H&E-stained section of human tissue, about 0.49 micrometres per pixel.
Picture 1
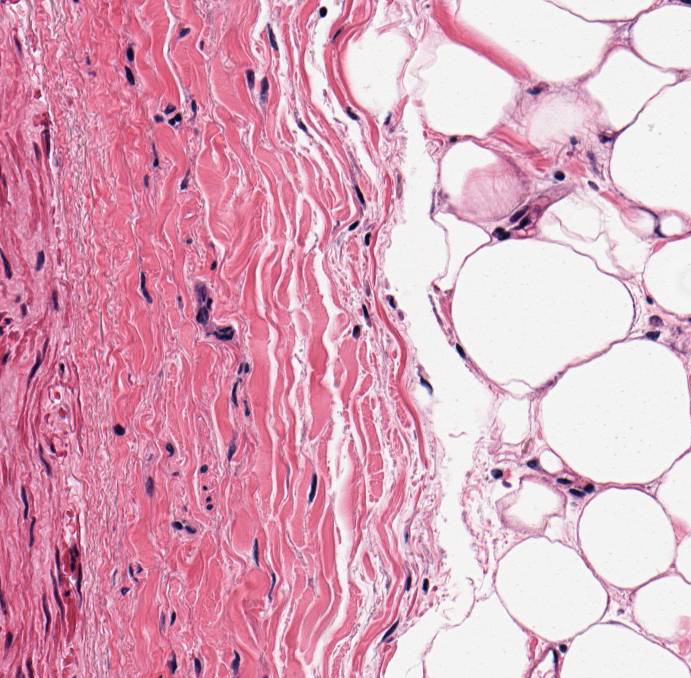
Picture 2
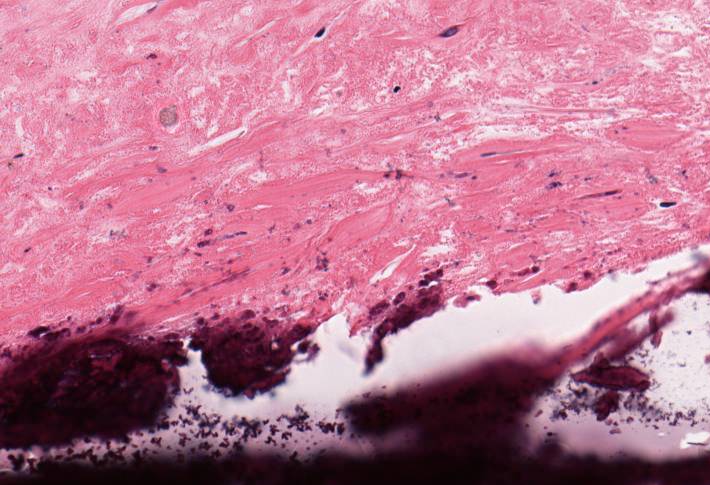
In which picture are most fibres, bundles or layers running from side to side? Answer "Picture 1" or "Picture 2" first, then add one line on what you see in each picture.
Picture 2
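What picture 1 shows: The collagen bundles are wavy and run roughly from top to bottom of the field.
What picture 2 shows: Collagen bundles in the middle of the field run roughly horizontally with a slight slant.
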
